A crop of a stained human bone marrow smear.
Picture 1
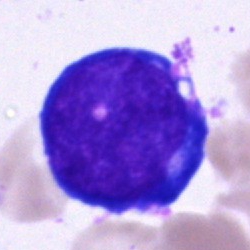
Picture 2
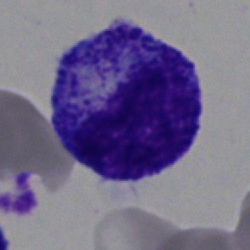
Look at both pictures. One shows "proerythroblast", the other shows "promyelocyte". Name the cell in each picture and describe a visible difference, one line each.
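Picture 1 shows a proerythroblast: No granules are seen in the cytoplasm.
Picture 2 shows a promyelocyte: Dark blue-purple granules crowd nearly the whole cell.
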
